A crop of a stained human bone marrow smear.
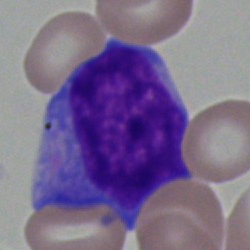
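Blast in the centre of a stained bone marrow smear. The outline is angular and irregular, not round. A large nucleus fills most of the cell. The cytoplasm stains blue and forms a rim that is widest on the left side.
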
